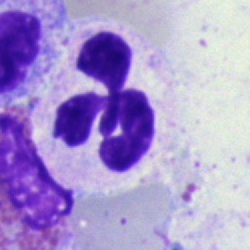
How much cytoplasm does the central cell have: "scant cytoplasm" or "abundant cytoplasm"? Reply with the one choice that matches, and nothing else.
Abundant cytoplasm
